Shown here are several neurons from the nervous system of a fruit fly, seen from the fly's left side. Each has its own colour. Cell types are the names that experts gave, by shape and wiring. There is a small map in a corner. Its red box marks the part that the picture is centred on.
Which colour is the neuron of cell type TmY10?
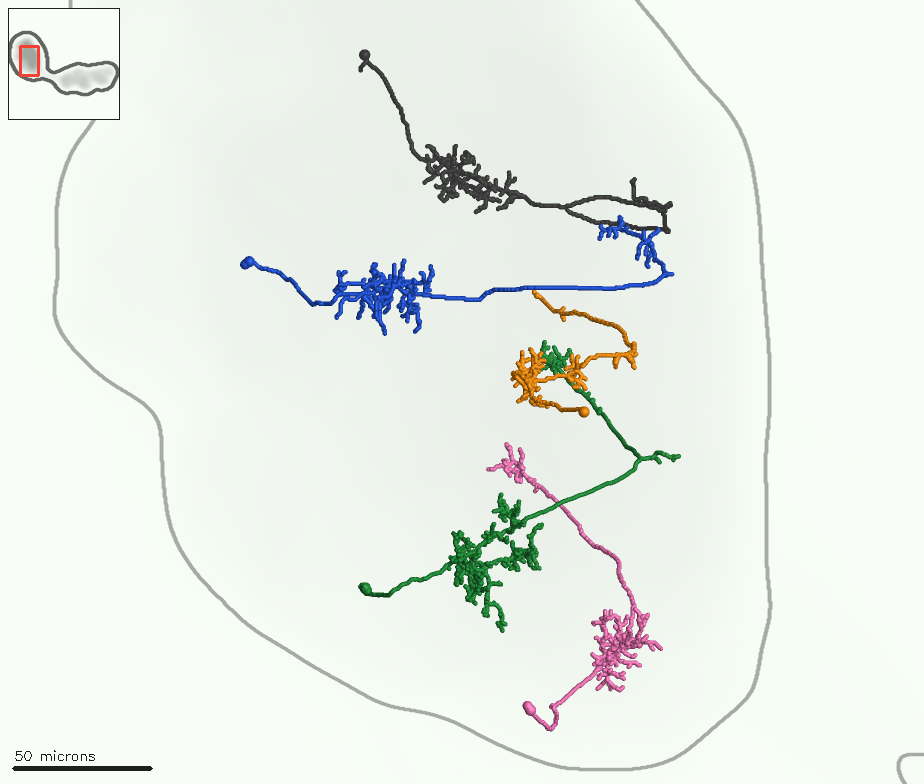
green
